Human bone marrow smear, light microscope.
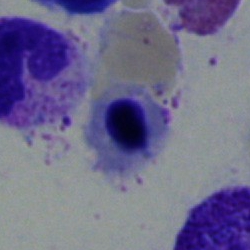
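Erythroblast at the centre of a stained human bone marrow smear: note how very dark purple and dense the chromatin is, almost uniform throughout the nucleus, with no nucleoli to be seen. A moderate rim of pale bluish-grey cytoplasm surrounds the nucleus, and the cell's lower edge is ragged and ill-defined rather than smooth.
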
